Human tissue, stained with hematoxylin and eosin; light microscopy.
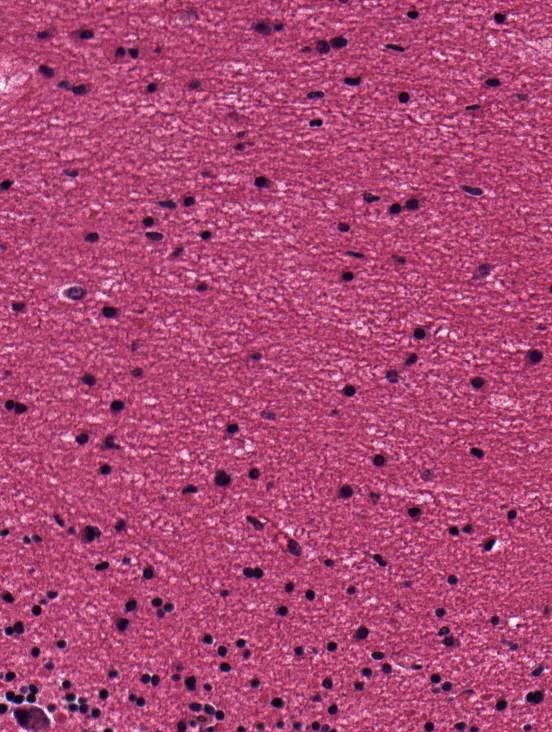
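Cerebellum. Notice how the nuclei become more numerous as you move toward the bottom of the field. Most are small, round and darkly stained, with little cytoplasm visible around them. Here and there, a few elongated, spindle-shaped nuclei sit among the round ones. The pink background is pitted with many tiny clear spaces, which gives it a finely vacuolated look.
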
